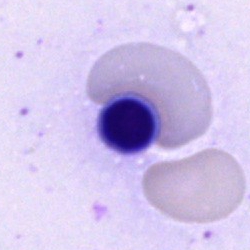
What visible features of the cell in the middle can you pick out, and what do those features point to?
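Checking the outline, it is smooth and round. The chromatin is very dark purple and evenly dense, without any visible pattern, and no nucleoli can be seen. A very thin rim of pale bluish cytoplasm surrounds the nucleus. The cell is an erythroblast.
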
